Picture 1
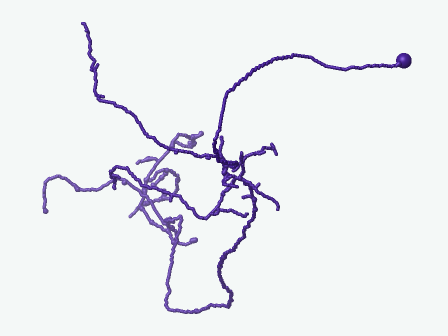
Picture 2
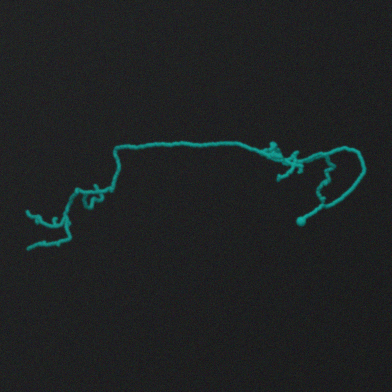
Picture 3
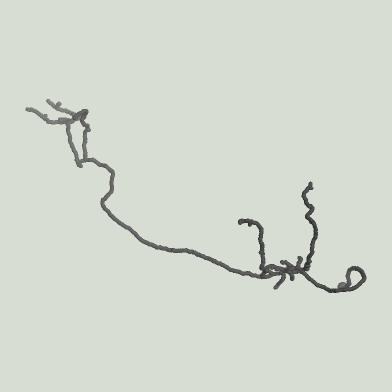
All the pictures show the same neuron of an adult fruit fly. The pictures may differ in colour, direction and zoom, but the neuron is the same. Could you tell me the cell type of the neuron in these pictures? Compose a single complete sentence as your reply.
Included in the cell type GNG420_b is this neuron.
